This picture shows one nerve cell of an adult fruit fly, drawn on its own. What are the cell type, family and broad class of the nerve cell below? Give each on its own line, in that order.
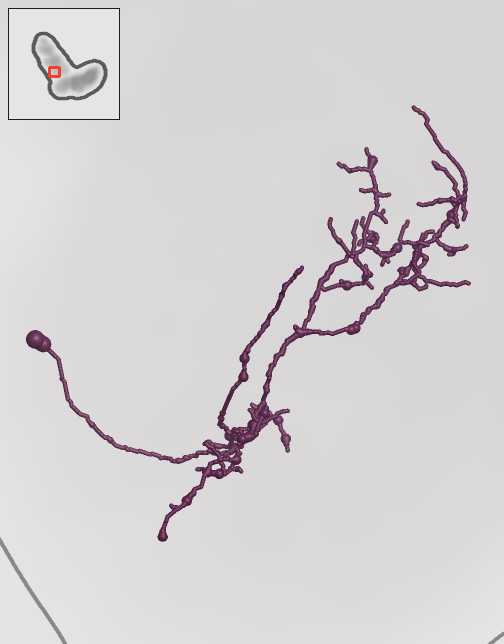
IN01B095
hemilineage 01B
nerve-cord intrinsic neuron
